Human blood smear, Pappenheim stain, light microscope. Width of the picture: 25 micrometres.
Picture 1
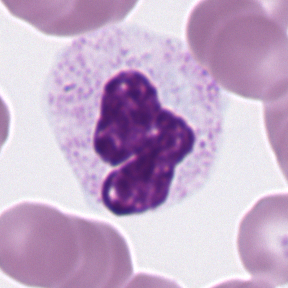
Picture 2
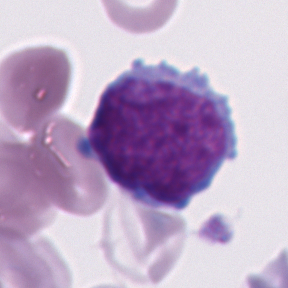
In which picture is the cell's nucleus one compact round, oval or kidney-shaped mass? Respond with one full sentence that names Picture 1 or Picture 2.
What is one compact round, oval or kidney-shaped mass is the nucleus of the cell in Picture 2.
